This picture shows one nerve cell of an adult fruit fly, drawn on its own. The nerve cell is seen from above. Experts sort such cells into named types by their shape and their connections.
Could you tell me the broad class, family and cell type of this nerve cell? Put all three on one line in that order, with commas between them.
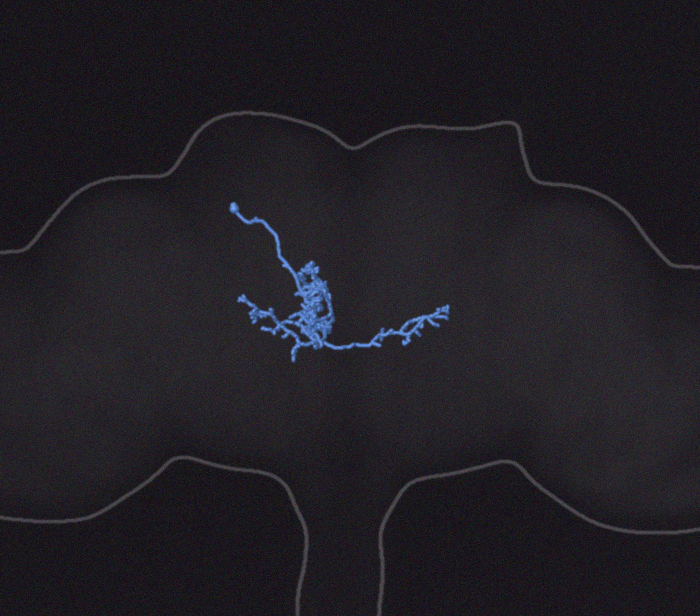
central-brain intrinsic neuron, hemilineage VESa1, VES101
